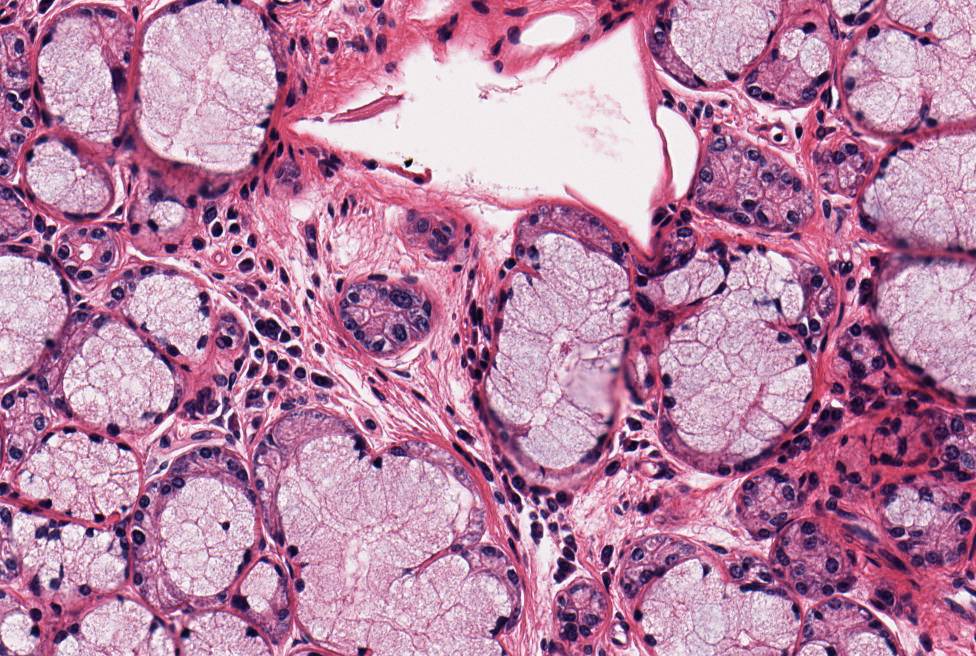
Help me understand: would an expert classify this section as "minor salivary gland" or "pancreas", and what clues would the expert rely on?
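Minor salivary gland, not pancreas. Rounded clusters of pale mucous cells fill most of the field, set apart by thin pink fibrous partitions.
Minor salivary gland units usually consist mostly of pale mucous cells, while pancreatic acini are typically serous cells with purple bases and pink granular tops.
Here the mucous cell nuclei are dark, flattened and pressed against the outer edge of each cluster.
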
